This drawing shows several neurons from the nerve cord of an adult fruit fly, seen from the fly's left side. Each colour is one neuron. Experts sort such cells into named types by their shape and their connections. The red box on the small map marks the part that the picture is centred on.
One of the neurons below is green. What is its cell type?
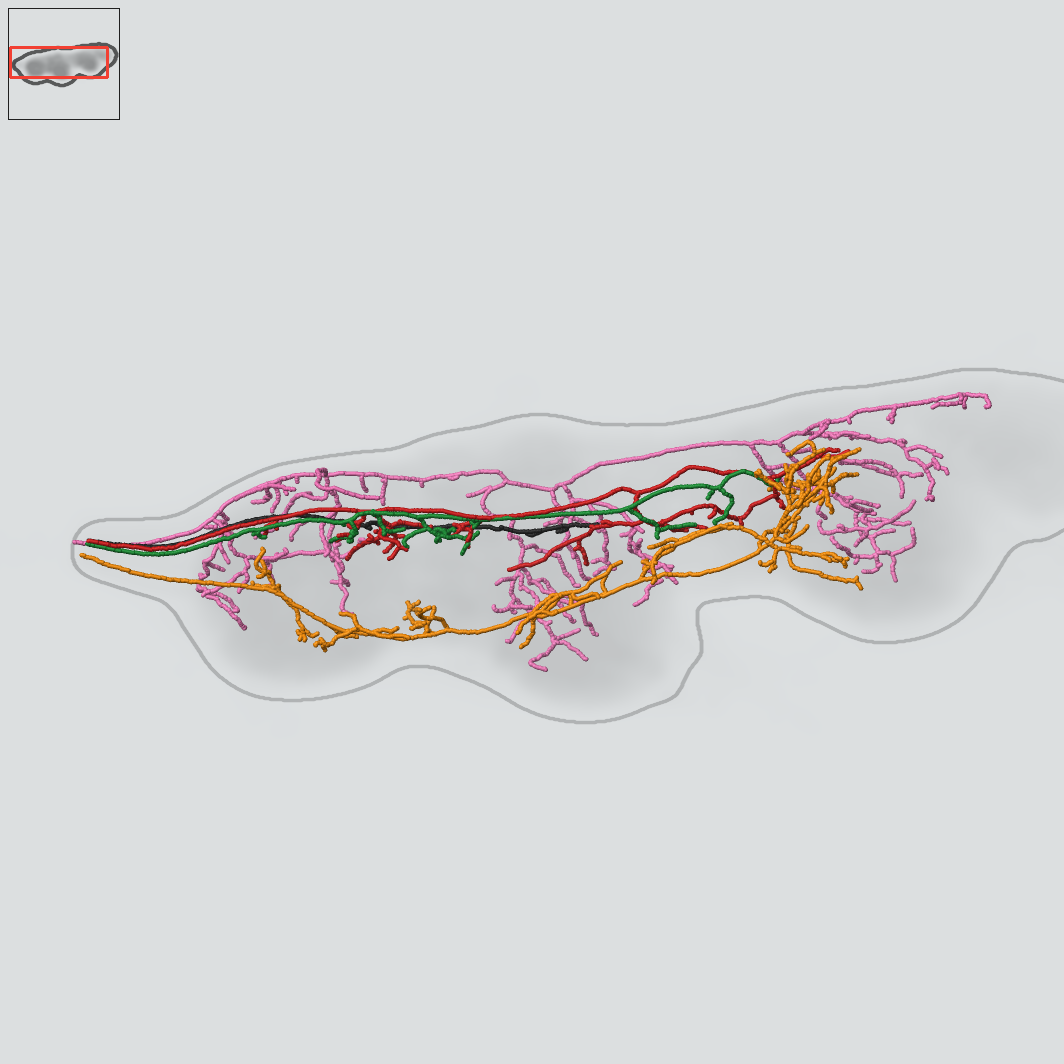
DNp104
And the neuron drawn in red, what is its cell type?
DNbe006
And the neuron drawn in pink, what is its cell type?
DNge048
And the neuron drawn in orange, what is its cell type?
DNpe030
